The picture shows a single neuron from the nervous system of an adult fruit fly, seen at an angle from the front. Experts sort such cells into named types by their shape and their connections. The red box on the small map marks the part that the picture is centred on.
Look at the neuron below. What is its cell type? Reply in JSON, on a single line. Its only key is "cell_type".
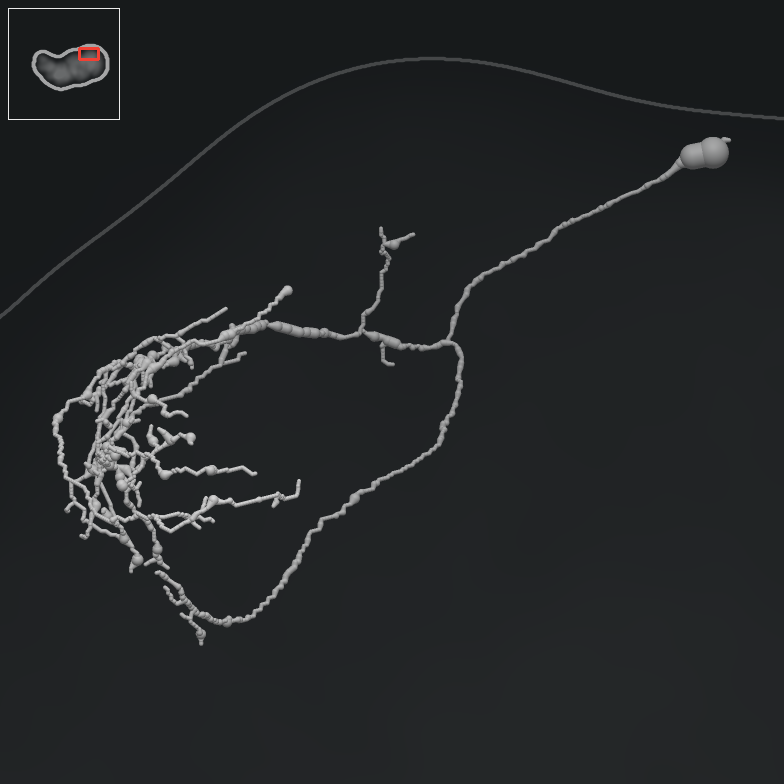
{"cell_type": "CB4091"}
